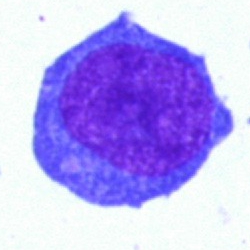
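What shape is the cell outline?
Angular, with several fairly straight edges meeting at corners, and a small rounded bulge of cytoplasm projecting from the right edge.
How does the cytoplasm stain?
Deep blue, without distinct granules.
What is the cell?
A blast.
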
